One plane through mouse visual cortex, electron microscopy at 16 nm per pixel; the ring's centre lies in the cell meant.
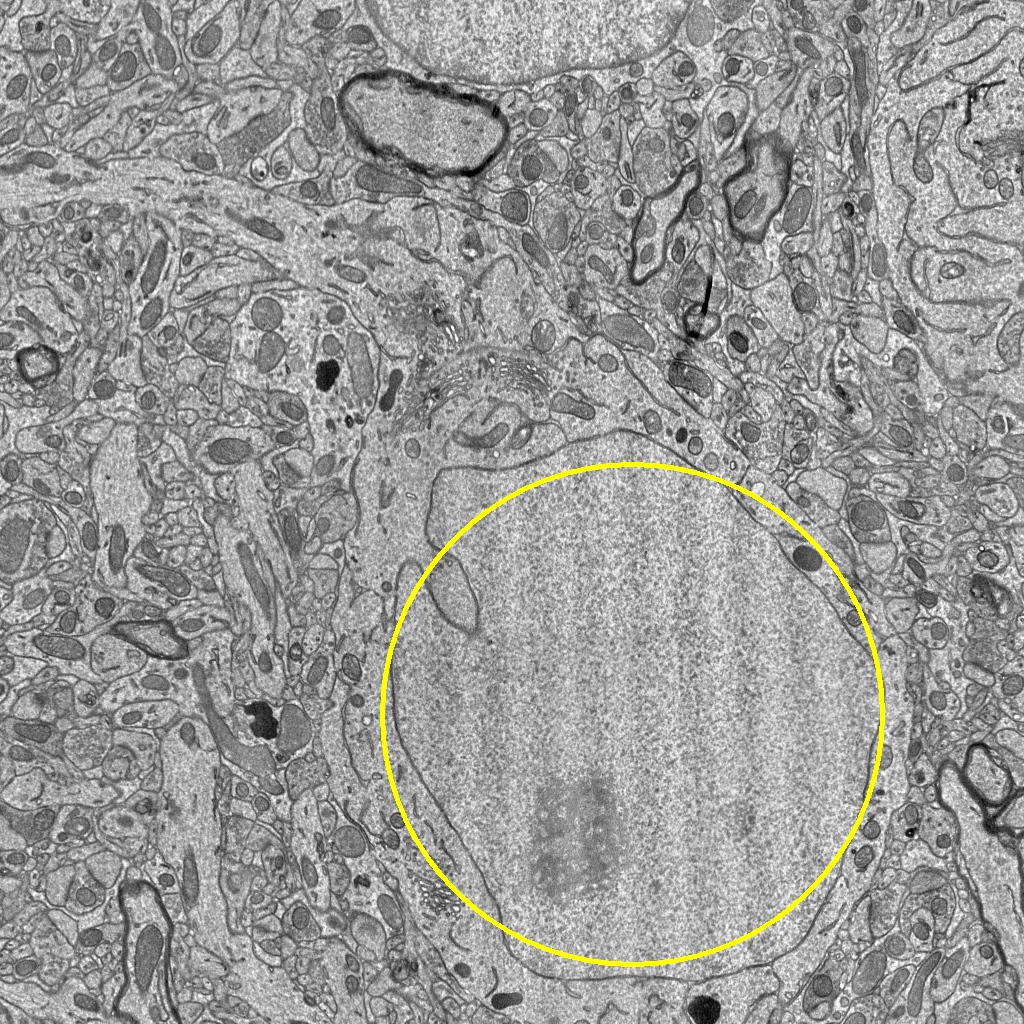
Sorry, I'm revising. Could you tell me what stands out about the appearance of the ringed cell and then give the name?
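The ringed cell contains a large, round nucleus that shows whole and fills most of the ring. Its chromatin is pale and finely dispersed, without dense clumps lining the envelope. Stacked Golgi membranes sit in the cytoplasm above the nucleus, and faint vertical streaks cross the nucleus. Answer: excitatory neuron.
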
